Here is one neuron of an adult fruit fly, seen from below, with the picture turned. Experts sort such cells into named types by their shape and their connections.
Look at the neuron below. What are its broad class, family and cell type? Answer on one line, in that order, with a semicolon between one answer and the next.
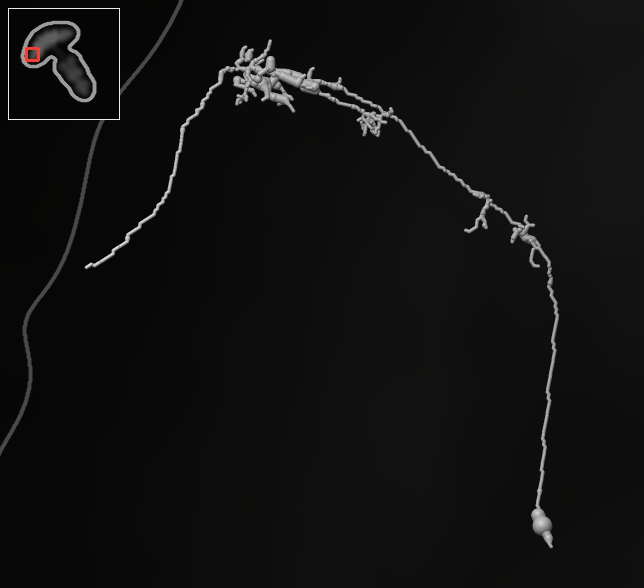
optic-lobe intrinsic neuron; C; C3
